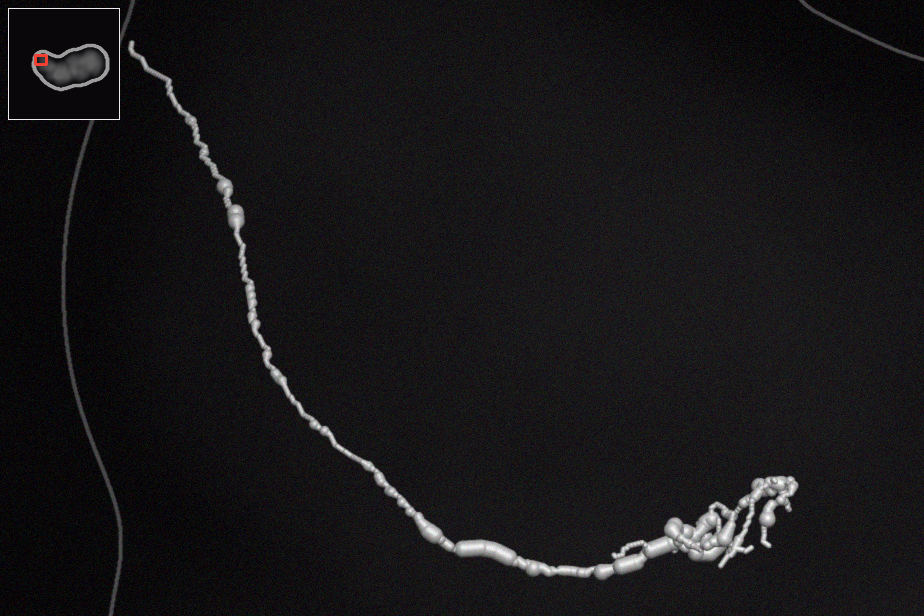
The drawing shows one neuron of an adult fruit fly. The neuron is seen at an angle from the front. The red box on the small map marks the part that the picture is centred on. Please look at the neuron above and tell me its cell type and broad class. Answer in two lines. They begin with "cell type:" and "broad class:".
cell type: SNxx04
broad class: sensory neuron entering the nerve cord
